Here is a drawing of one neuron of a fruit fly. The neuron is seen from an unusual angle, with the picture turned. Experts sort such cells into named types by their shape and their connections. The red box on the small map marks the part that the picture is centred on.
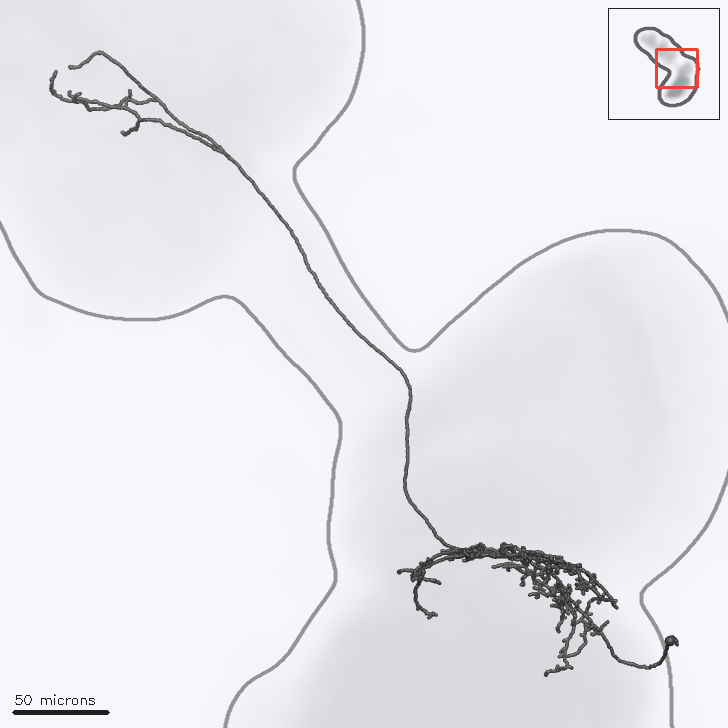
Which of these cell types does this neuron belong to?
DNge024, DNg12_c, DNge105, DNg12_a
DNg12_c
